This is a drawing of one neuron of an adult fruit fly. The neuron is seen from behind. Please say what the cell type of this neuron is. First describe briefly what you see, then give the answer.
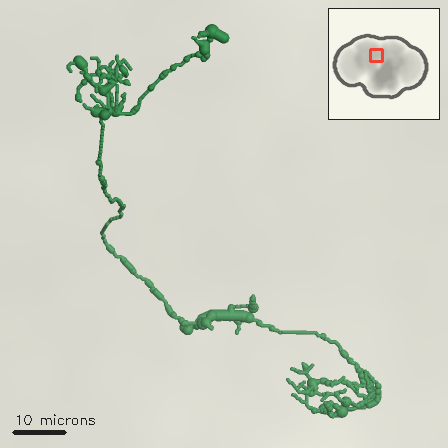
The cell body is at the top of the picture. From top to bottom in the picture it spans about 75 microns. The picture shows dozens of branch ends. It is a central-brain intrinsic neuron. The cell type is PFNm_b.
